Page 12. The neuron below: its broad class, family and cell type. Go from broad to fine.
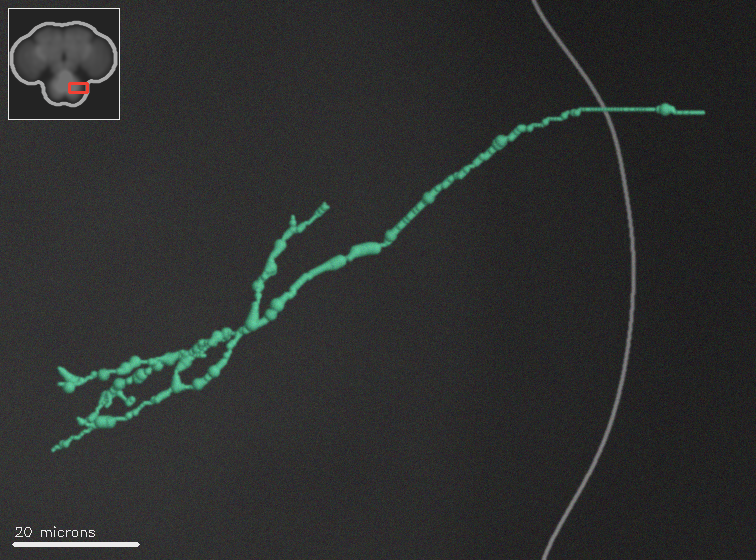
sensory neuron entering the nerve cord; class mechanosensory tactile; SNta18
